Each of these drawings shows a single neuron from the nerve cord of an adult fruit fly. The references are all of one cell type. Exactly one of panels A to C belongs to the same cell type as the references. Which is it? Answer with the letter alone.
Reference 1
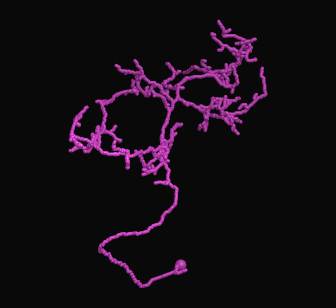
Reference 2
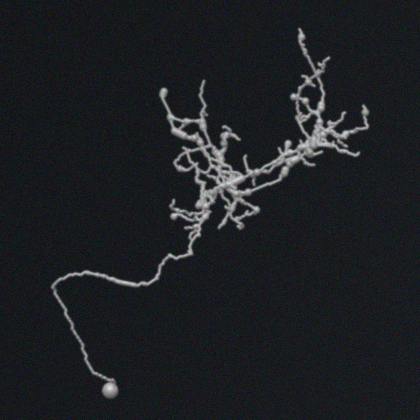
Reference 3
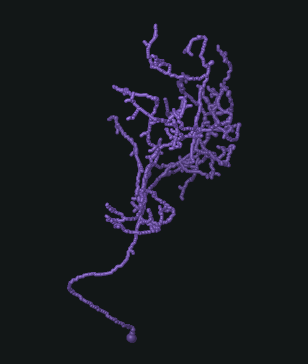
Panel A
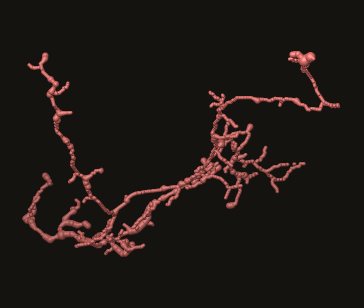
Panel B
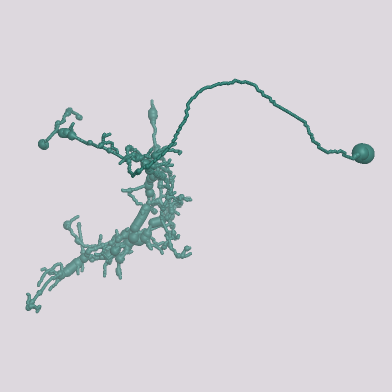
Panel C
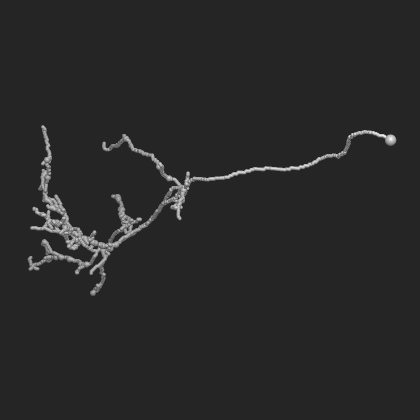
B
